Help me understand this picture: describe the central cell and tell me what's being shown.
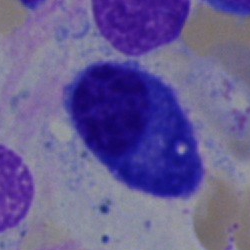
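It's an oval cell, its long axis running from upper left to lower right. The nucleus sits off-centre toward the upper left and stains densely in a dark blue-purple. There's one small, round, clear white spot in the cytoplasm. This one's a plasma cell.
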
